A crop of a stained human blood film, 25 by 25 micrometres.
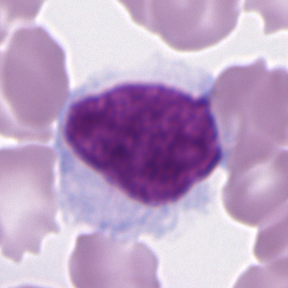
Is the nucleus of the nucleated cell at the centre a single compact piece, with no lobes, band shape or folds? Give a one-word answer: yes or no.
Yes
